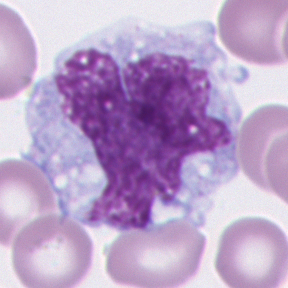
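Monocyte at the centre of the field. The cell outline is irregular, its edges wavy and ruffled. The large nucleus is irregularly folded into several blunt lobes and shows no distinct nucleoli. Small clear vacuoles are scattered through the cytoplasm.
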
